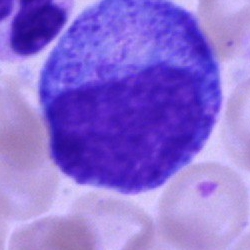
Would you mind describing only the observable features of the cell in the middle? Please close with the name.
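A single unlobed nuclear mass occupies the lower part of the cell, so the cytoplasm lies on the upper side. The chromatin stains deep purple and appears fairly dense. Small purple granules are scattered throughout the cytoplasm. The cell is a promyelocyte.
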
